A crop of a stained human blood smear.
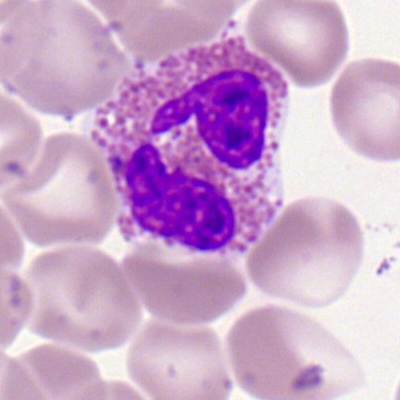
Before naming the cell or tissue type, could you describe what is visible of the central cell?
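Two lobes make up the nucleus of the central cell, one at the upper right and the other at the lower left. Its chromatin is dark purple and coarsely clumped. The outline is irregular rather than round. The cell is an eosinophil.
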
